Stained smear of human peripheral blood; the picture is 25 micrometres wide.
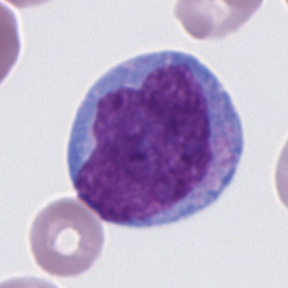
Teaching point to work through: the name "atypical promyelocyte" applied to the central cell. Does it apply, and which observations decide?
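Yes, atypical promyelocyte holds for this cell, and basophil is the weaker choice. In favour of atypical promyelocyte, the nucleus has a notch in its upper margin.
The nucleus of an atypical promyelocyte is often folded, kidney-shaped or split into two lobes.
Against basophil, the nuclear outline, notch included, can be made out, and the fine pinkish-purple granules are only scattered through the cytoplasm, most visibly on the right.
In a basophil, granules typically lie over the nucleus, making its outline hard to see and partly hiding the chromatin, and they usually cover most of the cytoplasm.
The cell is round and smooth, with no projections from its surface, about 16 micrometres across, and the nucleus fills about 60% of its area. A red cell touches it at the lower left edge.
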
